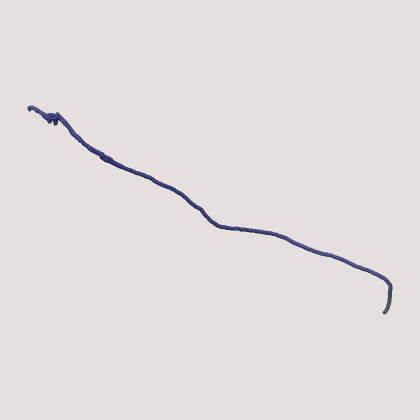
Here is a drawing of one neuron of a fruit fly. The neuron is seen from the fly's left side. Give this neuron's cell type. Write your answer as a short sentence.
The cell type is LgAG9.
